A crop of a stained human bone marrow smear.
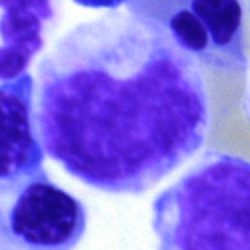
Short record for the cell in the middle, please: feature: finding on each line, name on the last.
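Outline: roughly round, smooth edge
Nucleus: fills most of the cell
Cytoplasm: moderate rim
Granules: no coarse dark granules seen
Sharpness: soft and blurred, fine detail hard to resolve
Name: promyelocyte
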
